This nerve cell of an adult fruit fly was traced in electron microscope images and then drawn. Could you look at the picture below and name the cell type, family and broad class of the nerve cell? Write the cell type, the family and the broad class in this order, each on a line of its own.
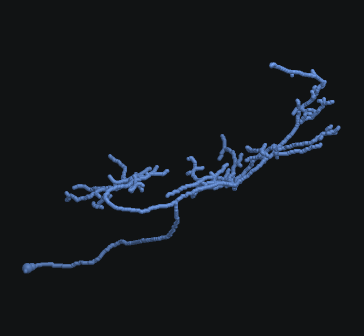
IN09A064
hemilineage 09A
nerve-cord intrinsic neuron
